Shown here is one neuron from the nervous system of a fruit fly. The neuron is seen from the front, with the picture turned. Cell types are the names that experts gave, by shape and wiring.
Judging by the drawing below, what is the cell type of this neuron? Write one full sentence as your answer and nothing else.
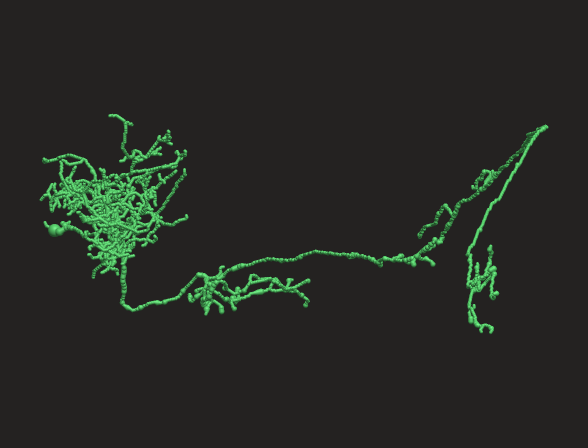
This neuron has been assigned cell type AN06A026.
